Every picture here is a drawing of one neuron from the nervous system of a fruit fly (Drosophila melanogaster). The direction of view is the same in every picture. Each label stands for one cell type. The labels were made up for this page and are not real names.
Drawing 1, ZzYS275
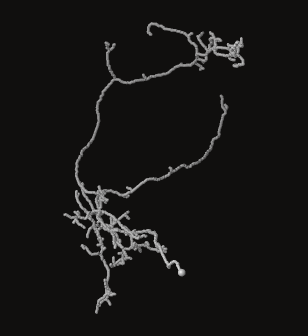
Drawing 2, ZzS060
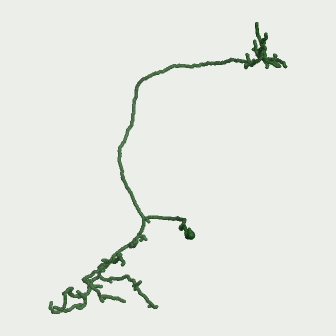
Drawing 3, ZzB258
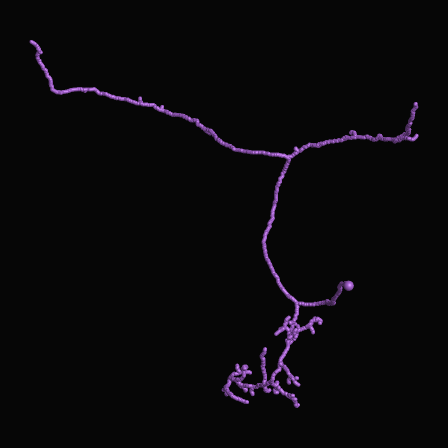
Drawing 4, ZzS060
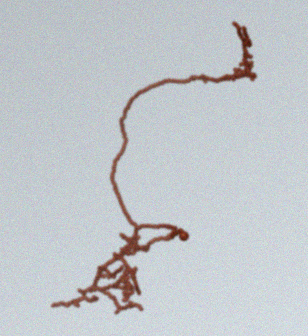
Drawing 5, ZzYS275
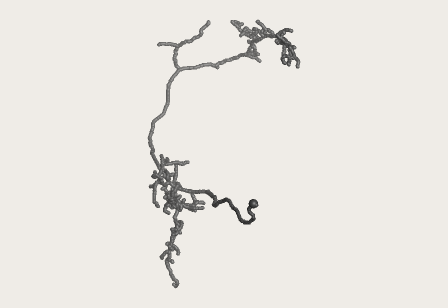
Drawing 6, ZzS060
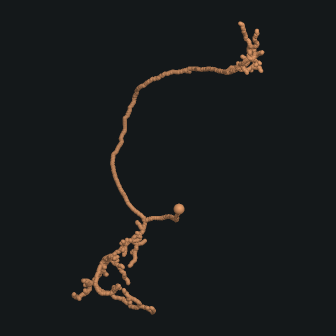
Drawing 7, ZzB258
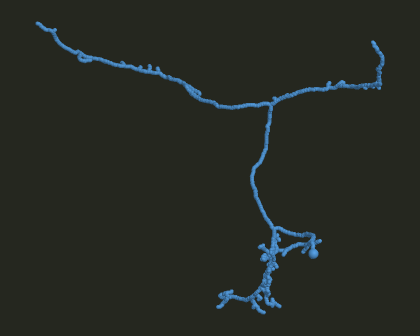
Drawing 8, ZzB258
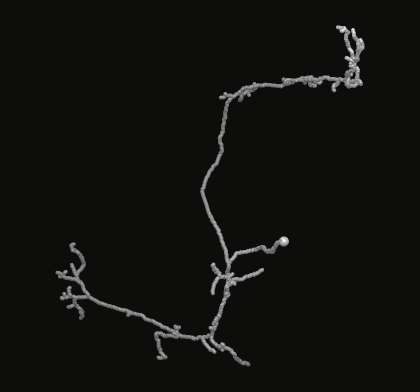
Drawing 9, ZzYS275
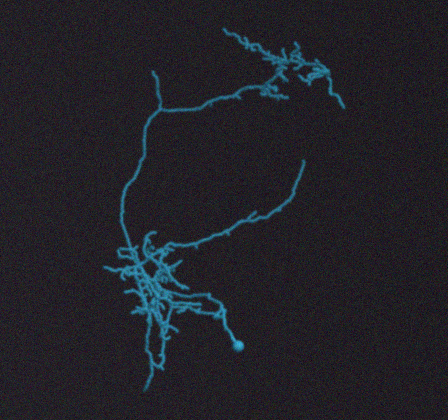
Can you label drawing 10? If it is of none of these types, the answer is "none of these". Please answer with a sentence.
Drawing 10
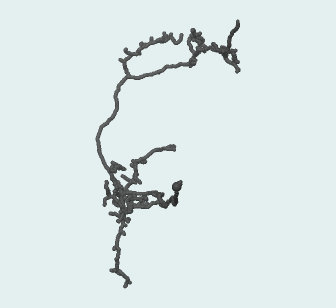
It belongs to ZzYS275.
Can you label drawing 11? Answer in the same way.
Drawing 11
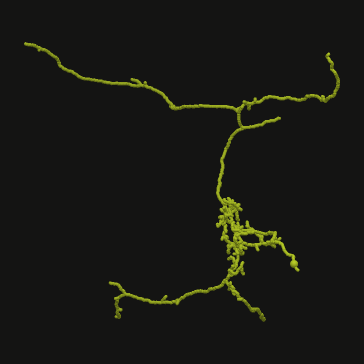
It belongs to none of these.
